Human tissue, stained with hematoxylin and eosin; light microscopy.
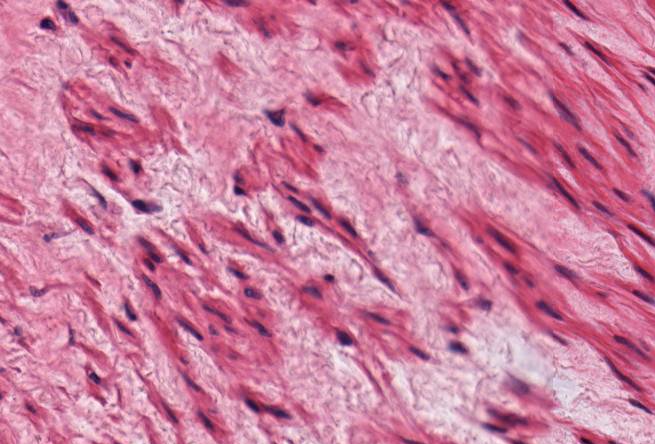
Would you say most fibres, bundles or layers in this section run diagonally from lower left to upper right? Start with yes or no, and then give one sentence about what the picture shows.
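Yes. Spindle cells are arranged in elongated bundles that run diagonally from lower left to upper right.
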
